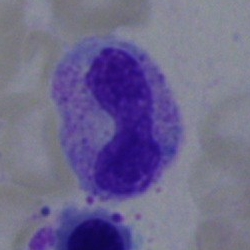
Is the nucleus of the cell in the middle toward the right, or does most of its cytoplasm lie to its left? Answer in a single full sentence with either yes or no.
Yes, its nucleus sits toward the right side of the cell.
